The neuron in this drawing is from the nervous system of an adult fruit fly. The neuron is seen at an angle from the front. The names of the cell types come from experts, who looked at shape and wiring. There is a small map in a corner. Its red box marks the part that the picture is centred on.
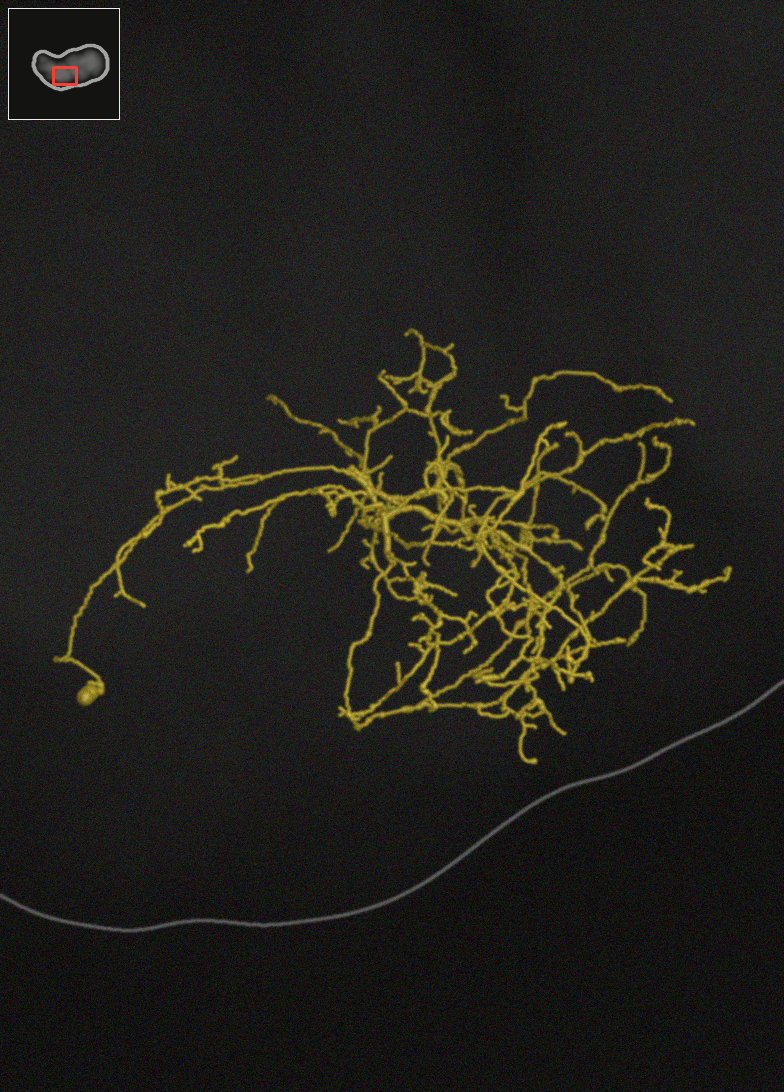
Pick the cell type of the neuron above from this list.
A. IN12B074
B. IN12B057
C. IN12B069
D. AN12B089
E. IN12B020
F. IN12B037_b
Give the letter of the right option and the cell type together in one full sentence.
The neuron is sorted into cell type IN12B020, option E.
